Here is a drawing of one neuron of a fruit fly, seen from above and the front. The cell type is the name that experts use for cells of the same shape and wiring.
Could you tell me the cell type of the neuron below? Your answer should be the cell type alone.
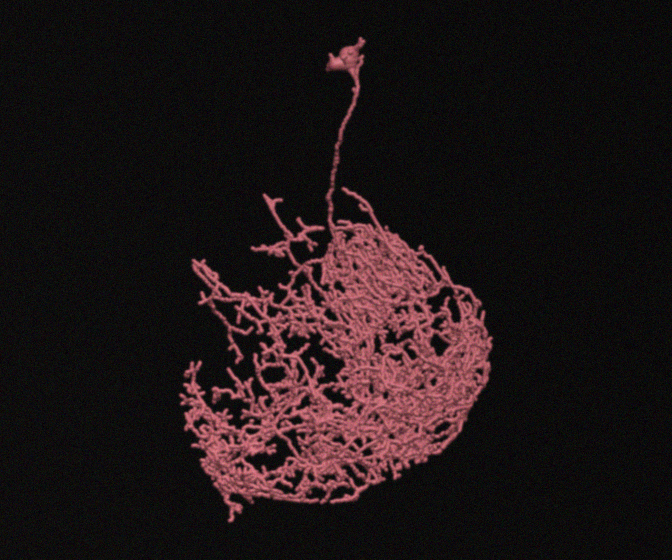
AVLP536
